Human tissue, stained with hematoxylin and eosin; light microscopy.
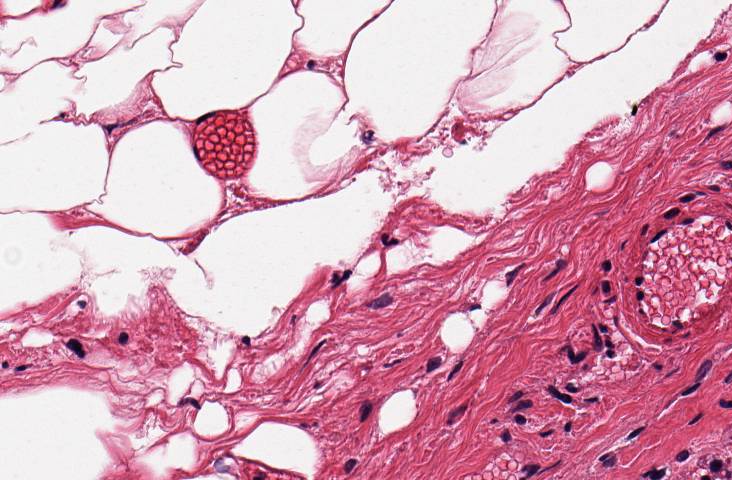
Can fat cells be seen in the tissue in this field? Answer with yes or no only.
Yes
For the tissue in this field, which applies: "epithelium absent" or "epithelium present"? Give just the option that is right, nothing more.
Epithelium absent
